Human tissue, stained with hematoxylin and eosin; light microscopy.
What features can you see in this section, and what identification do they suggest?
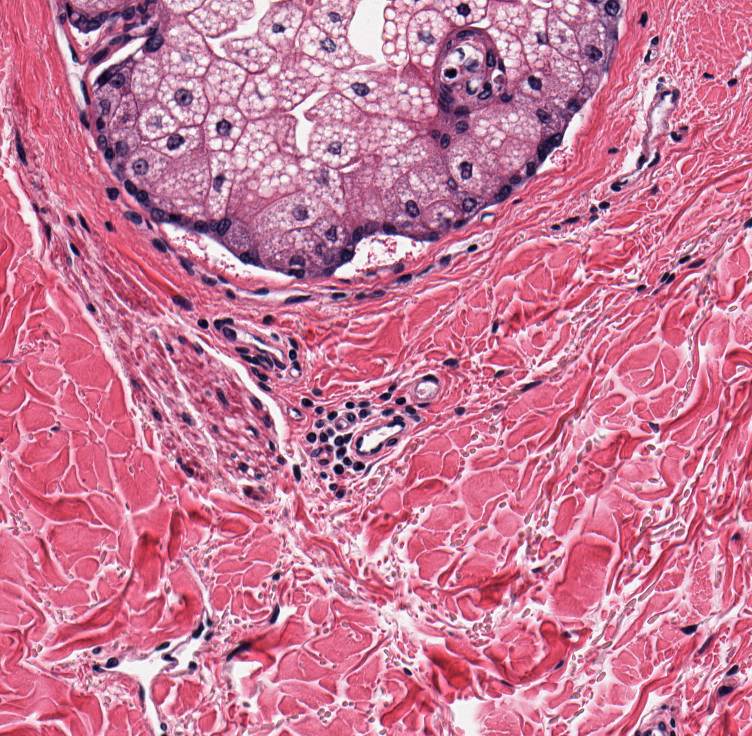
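A rounded lobule of pale, vacuolated cells sits at the top; dense pink fibrous tissue fills the rest. Its cells have finely bubbly, foamy pale cytoplasm around one central round nucleus. A single layer of flattened cells with dark elongated nuclei rims the lobule. A small cluster of lymphocytes with small round dark nuclei lies beside the small vessels at the centre. This is skin of the suprapubic region.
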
